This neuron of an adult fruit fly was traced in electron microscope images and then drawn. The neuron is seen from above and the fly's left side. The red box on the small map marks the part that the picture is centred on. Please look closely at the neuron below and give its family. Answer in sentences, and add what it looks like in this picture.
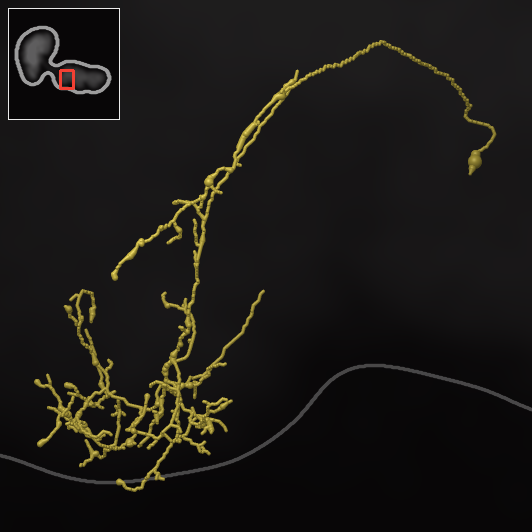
The family is hemilineage 12B. It is a nerve-cord intrinsic neuron. It is in the nerve cord and does not reach the brain. The picture shows dozens of branch ends.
